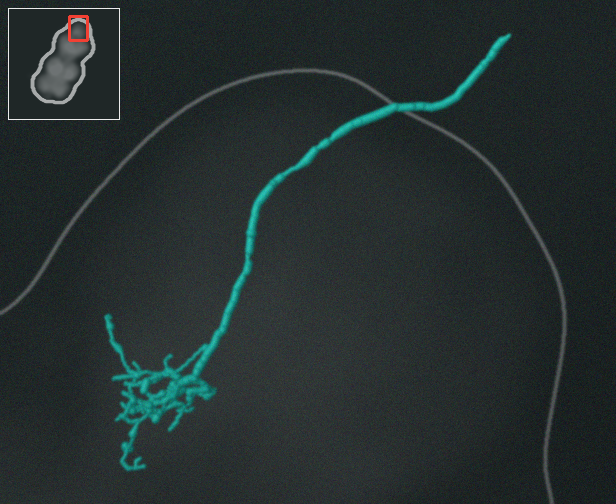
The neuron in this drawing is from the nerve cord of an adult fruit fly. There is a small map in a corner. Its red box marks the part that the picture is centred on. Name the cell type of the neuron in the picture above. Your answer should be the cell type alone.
IN01A051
